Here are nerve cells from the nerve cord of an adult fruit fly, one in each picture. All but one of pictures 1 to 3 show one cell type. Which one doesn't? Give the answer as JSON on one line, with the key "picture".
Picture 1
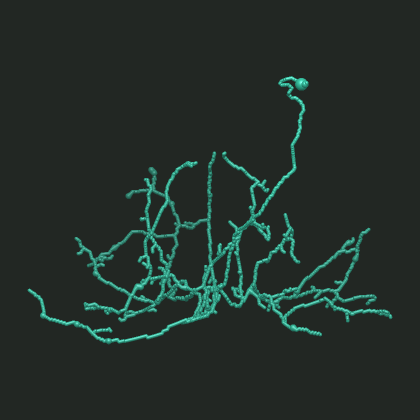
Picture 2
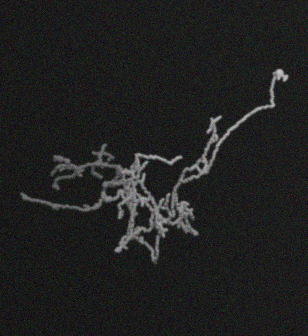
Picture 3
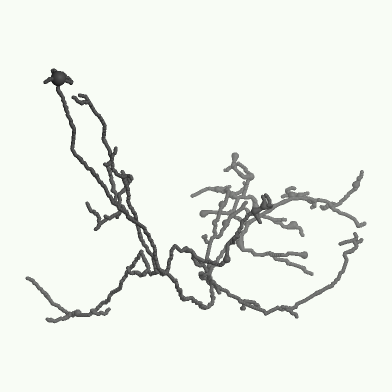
{"picture": 1}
